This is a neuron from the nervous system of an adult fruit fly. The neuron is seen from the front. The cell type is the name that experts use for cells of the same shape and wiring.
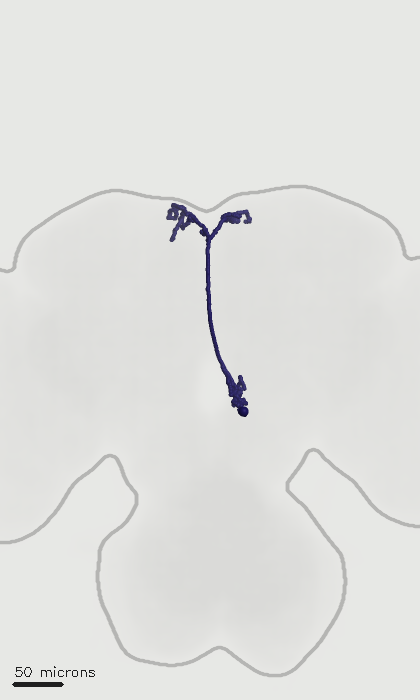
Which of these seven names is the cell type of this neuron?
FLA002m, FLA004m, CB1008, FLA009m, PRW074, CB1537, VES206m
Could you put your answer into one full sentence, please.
Within the cell type CB1537 sits this neuron.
